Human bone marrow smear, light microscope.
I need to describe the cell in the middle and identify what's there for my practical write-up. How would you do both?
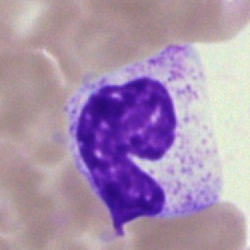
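Nucleus: curved and deeply notched, the notch opening toward the right. It lies toward the left side of the cell, so the band of cytoplasm on the right is wider. No nucleoli are seen. The outline of the cell is irregular and somewhat angular, not round. Name: band neutrophil.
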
